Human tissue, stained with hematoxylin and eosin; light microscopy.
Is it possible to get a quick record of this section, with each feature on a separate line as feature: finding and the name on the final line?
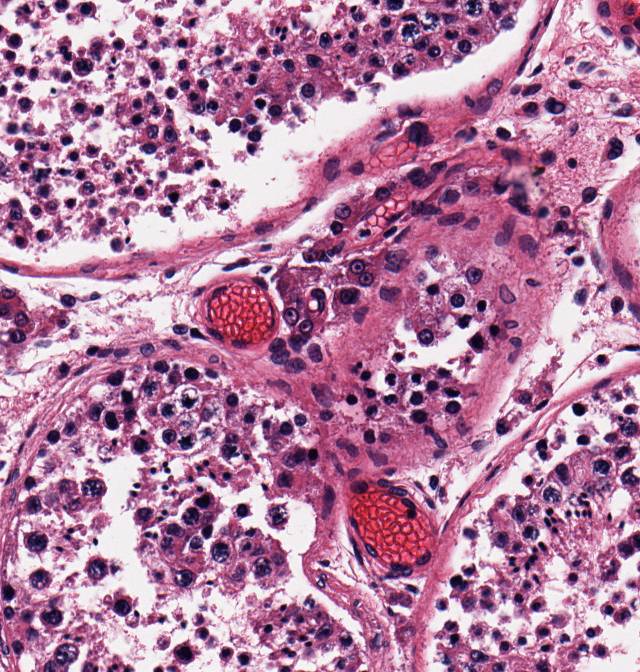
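Field: parts of several rounded tubules, branching interstitial strip through centre
Tubules at upper and lower left: many layers of round cells, dark round nuclei
Tubule wall: thin, pink, fibrous, with flattened spindle-shaped nuclei
Interstitium: clusters of polygonal cells, abundant pink cytoplasm, round nuclei
Name: testis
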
